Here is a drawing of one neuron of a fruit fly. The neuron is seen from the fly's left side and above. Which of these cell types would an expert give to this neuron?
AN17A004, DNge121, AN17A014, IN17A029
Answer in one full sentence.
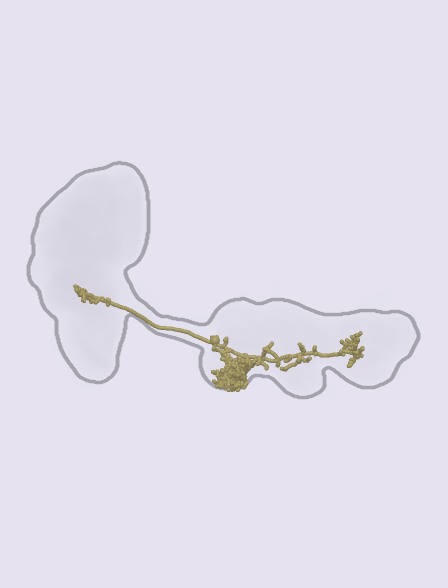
The cell type held by this neuron is AN17A014.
